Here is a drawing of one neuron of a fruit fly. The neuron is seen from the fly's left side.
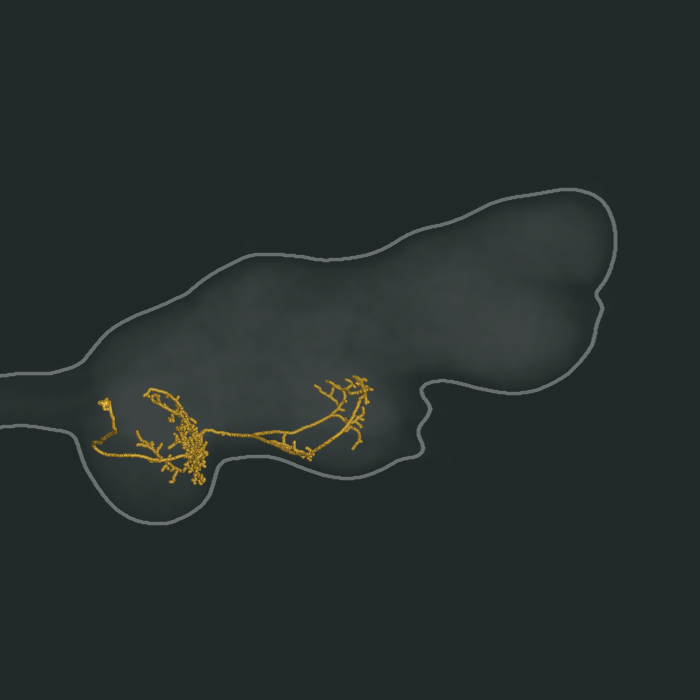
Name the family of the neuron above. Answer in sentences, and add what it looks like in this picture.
Its family is hemilineage 01A. Its broad class is nerve-cord intrinsic neuron. The cell body is on the left of the picture. As drawn here it is more than twice as wide as it is tall.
